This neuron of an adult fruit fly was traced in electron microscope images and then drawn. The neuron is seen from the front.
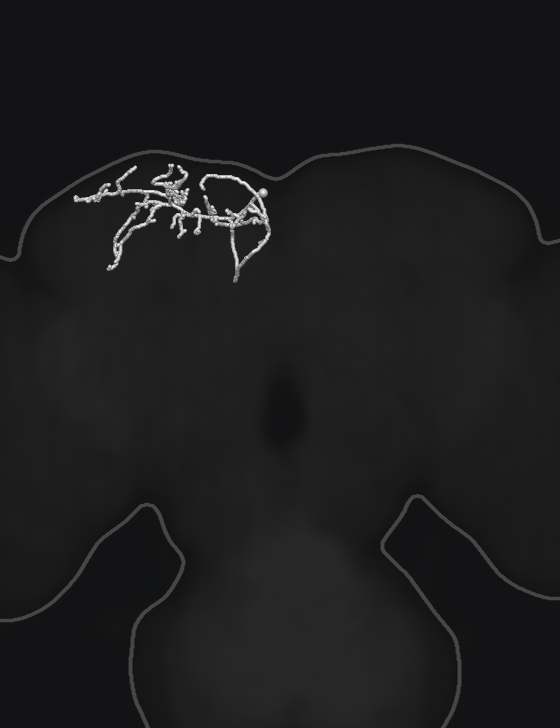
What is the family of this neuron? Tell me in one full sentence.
This neuron is given the family hemilineage SMPpm1.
